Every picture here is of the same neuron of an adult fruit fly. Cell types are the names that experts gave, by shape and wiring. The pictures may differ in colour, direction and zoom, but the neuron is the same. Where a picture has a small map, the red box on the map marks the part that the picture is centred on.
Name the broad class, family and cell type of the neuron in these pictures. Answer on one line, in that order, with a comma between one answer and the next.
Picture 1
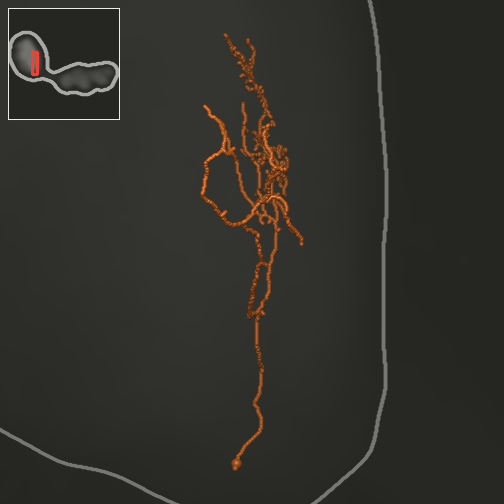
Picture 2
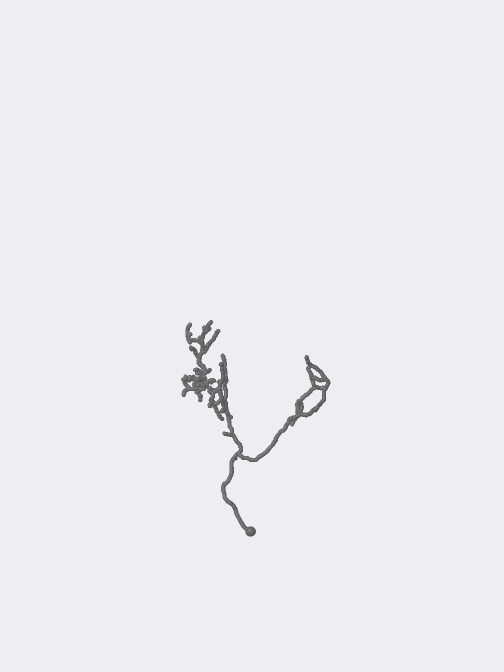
central-brain intrinsic neuron, hemilineage LB3, PS346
